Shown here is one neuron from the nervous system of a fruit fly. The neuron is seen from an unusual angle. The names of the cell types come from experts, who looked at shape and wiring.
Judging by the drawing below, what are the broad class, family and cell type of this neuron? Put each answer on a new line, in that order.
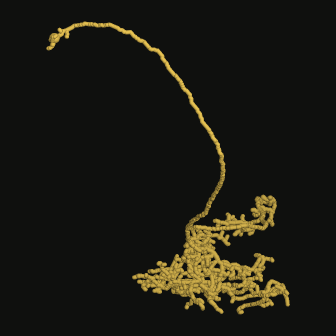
central-brain intrinsic neuron
hemilineage WEDd1
SAD004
